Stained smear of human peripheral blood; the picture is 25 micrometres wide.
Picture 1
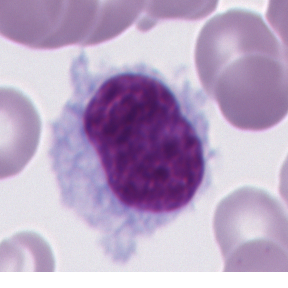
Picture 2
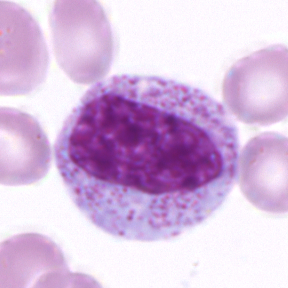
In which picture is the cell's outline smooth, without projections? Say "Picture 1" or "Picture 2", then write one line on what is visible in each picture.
Picture 2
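Picture 1: The cell margin bears many fine, ragged, hair-like projections all around.
Picture 2: The cell outline is round and smooth.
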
